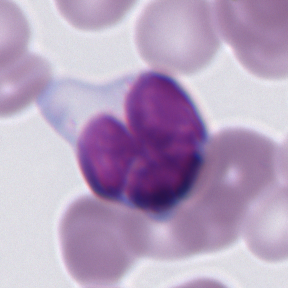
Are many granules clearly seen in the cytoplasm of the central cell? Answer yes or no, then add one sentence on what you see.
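No. No granules are visible in the cytoplasm.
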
